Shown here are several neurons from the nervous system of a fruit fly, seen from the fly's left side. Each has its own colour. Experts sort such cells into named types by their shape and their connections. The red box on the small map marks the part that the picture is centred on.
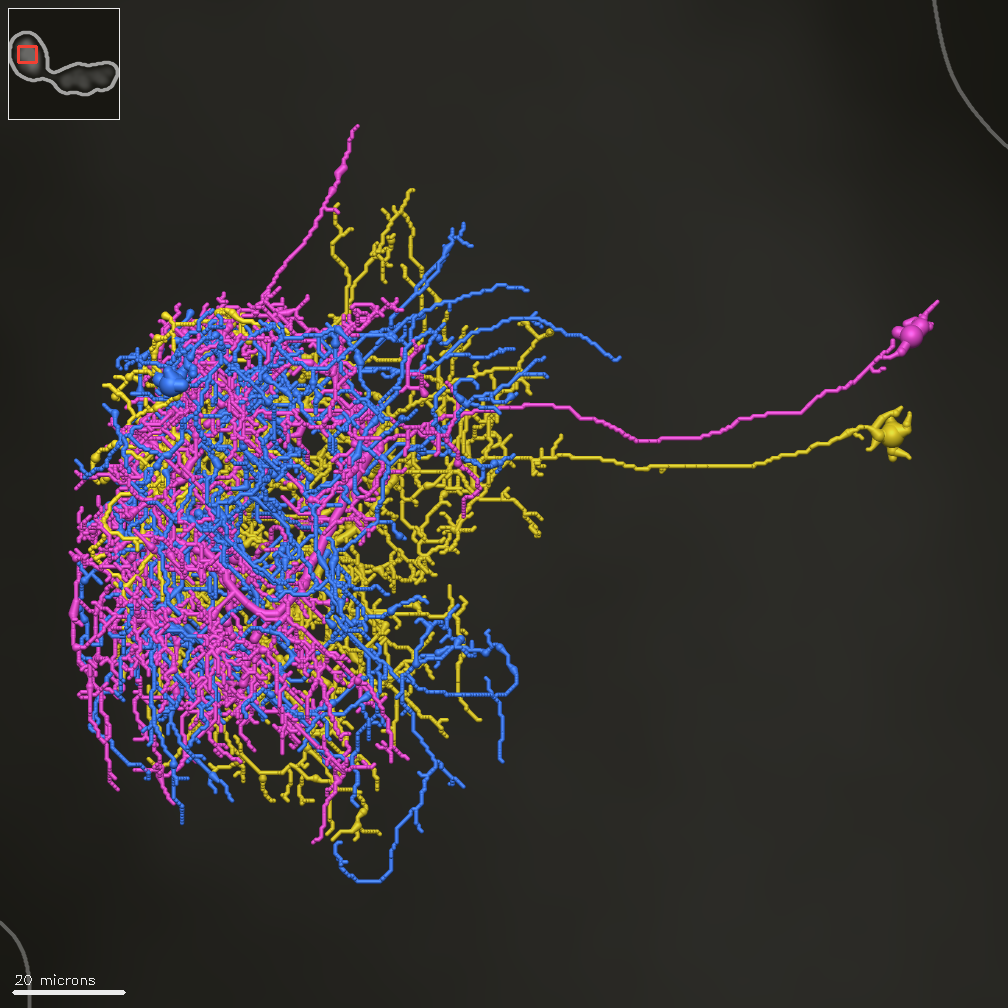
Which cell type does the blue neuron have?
AVLP155_a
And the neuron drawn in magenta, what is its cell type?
AVLP576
